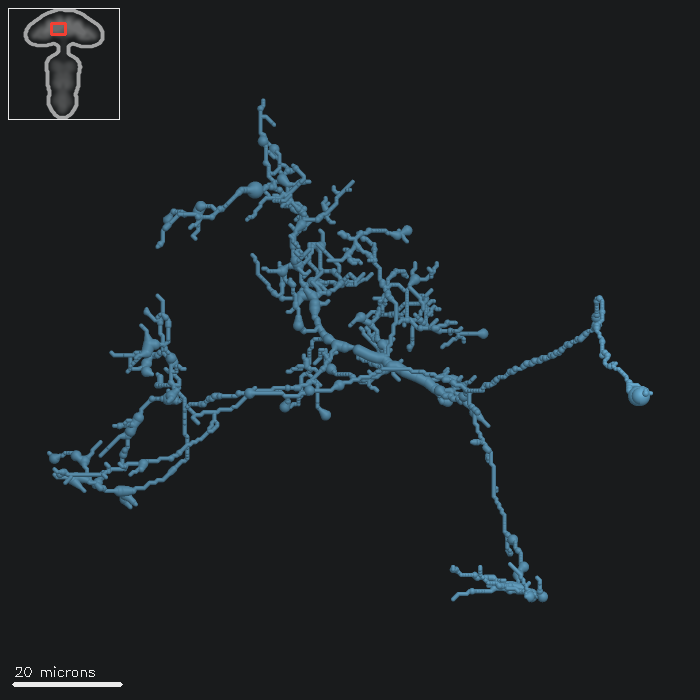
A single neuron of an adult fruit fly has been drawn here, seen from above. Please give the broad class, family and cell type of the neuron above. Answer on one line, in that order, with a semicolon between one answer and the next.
central-brain intrinsic neuron; hemilineage DM1_antero_ventral; WED100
